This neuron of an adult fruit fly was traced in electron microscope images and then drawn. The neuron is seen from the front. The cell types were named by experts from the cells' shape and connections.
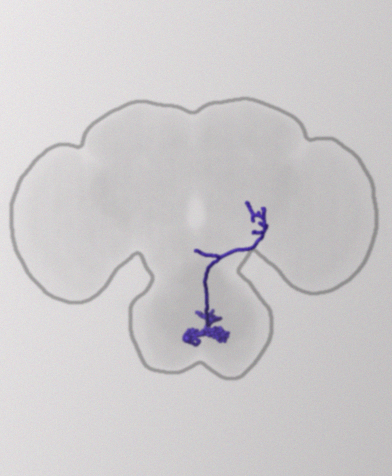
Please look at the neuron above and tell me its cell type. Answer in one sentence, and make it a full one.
It is to cell type AN10B019 that the neuron belongs.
